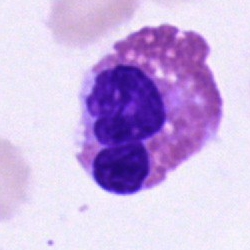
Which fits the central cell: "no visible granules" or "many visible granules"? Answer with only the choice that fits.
Many visible granules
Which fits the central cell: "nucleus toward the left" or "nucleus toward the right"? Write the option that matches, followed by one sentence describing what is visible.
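Nucleus toward the left. The two nuclear lobes lie one above the other on the left side of the cell.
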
